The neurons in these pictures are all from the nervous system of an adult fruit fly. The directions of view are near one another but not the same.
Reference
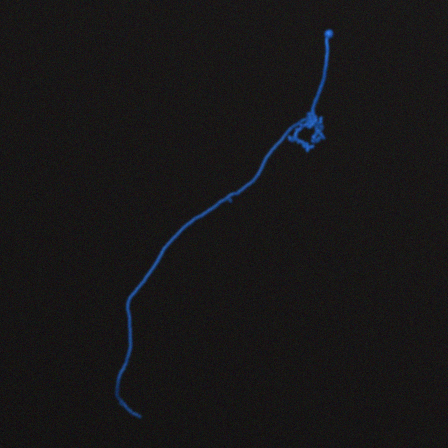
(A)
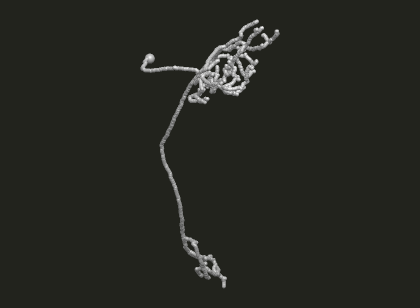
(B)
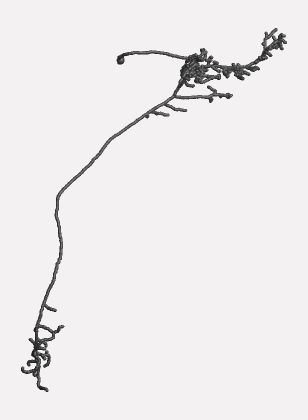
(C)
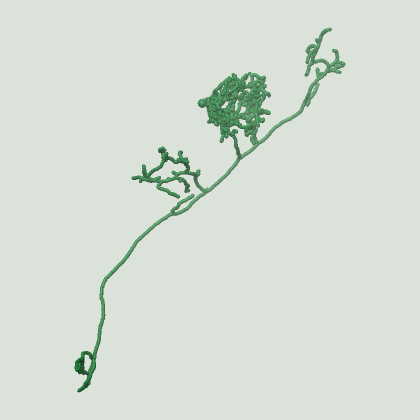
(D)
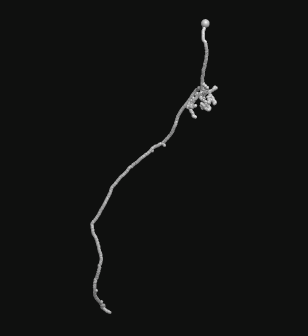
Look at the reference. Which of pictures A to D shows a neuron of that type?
D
